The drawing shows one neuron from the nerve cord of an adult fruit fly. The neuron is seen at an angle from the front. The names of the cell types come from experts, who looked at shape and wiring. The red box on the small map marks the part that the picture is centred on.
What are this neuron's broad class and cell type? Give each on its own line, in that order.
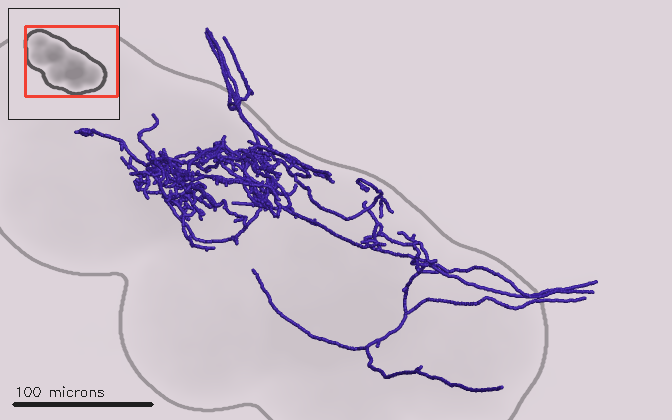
ascending efferent neuron
EAXXX079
